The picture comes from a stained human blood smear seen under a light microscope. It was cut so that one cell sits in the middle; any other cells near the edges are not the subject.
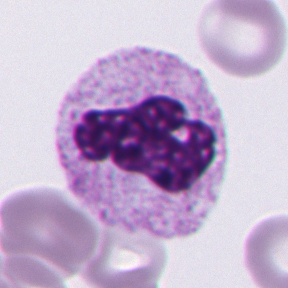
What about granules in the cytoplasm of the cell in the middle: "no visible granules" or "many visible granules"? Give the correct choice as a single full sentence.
It is many visible granules that the cytoplasm of this cell contains.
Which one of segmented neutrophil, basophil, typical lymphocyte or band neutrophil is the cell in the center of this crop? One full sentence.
The cell in the middle of the field of view is a segmented neutrophil.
